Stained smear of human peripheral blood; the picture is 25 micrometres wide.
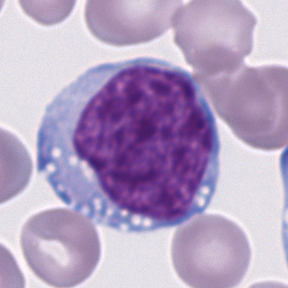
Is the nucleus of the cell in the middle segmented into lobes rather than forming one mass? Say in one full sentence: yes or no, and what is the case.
No, in this cell the nucleus is one undivided round, oval or kidney-shaped compact mass.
